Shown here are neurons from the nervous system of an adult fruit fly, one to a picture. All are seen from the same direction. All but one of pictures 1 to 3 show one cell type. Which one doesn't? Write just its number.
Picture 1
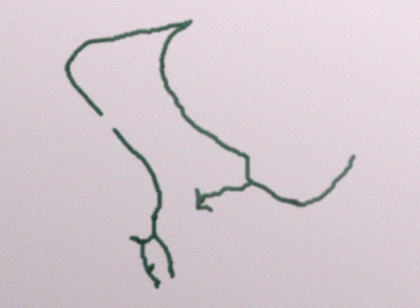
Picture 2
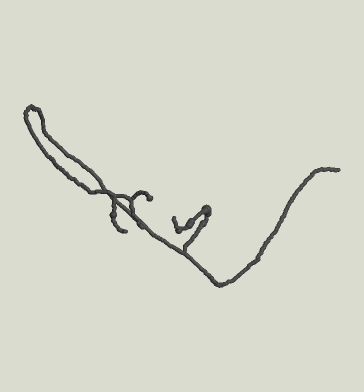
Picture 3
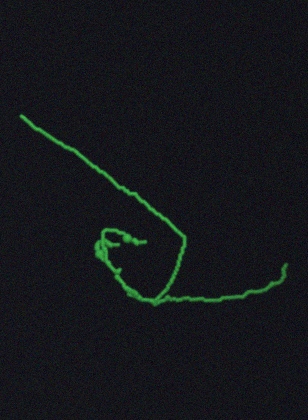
2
